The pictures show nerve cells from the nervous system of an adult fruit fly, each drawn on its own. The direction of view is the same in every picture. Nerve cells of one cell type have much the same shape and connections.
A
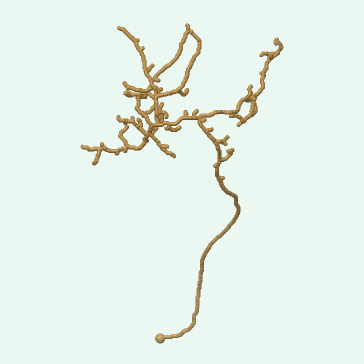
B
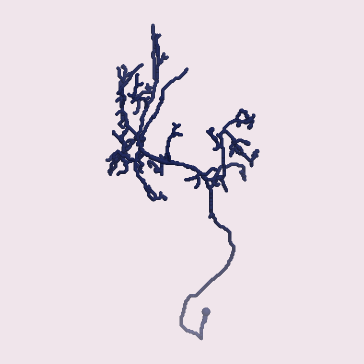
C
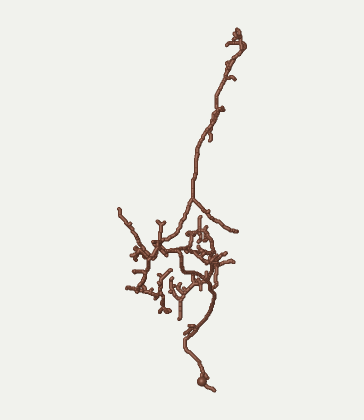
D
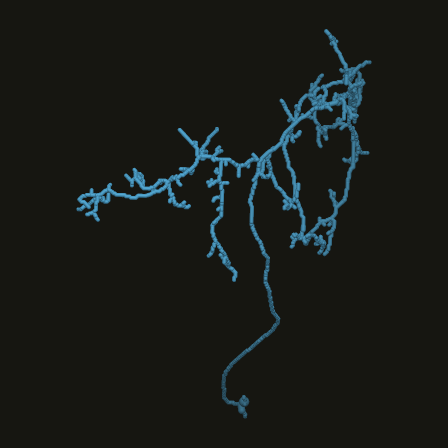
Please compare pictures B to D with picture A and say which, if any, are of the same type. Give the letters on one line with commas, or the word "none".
B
